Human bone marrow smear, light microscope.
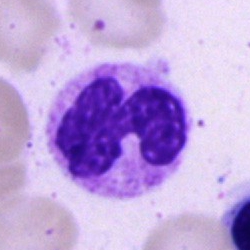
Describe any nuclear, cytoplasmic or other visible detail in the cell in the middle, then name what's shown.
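First, the outline: round and smooth. From below, a deep notch cuts into the nucleus. The cytoplasm has fine granules, though faint ones, and I find no vacuoles in it. That makes the cell in the middle a segmented neutrophil.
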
